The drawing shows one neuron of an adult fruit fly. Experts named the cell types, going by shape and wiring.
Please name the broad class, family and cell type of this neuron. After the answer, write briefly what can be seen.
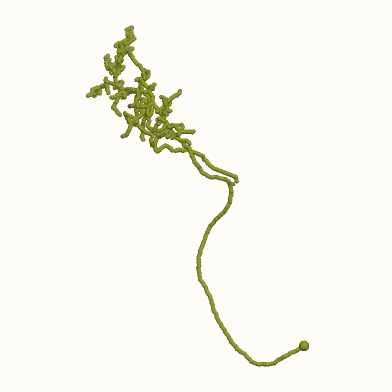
This is a central-brain intrinsic neuron. Its family is hemilineage MX3. Its cell type is CB3748. The cell body is at the lower right of the picture. As drawn here it is taller than it is wide.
